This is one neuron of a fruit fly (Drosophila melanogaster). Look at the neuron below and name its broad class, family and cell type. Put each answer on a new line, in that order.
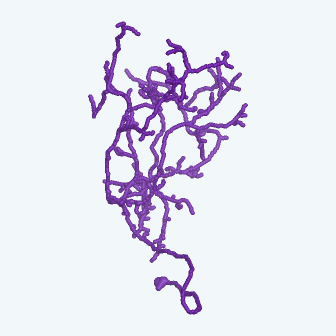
nerve-cord intrinsic neuron
hemilineage 11B
IN11B025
